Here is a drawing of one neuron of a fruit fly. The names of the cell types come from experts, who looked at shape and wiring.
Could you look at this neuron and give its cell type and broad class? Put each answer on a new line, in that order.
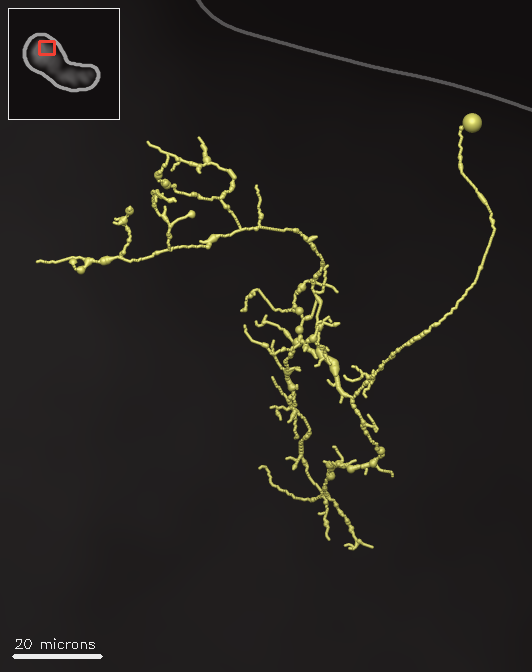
SMP438
central-brain intrinsic neuron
